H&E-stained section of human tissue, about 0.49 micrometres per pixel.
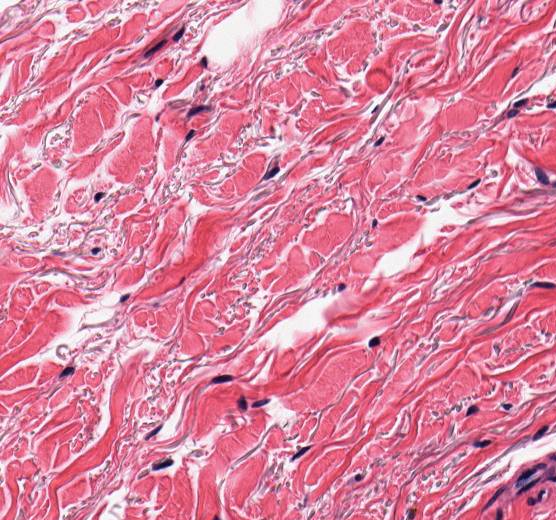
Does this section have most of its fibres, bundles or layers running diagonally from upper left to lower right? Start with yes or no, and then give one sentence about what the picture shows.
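No. The fibre bundles run diagonally from lower left to upper right.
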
